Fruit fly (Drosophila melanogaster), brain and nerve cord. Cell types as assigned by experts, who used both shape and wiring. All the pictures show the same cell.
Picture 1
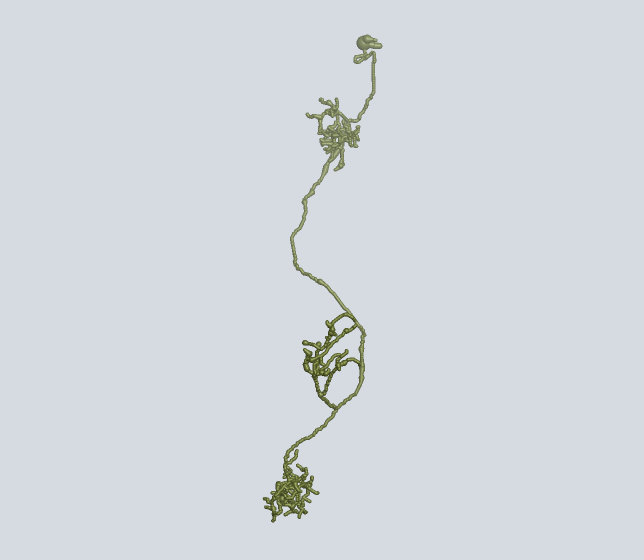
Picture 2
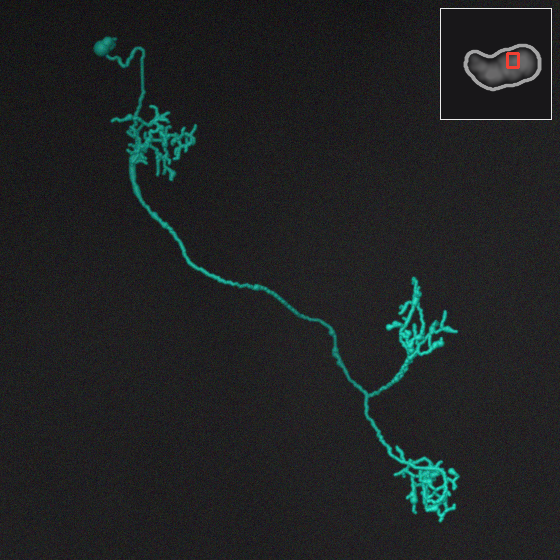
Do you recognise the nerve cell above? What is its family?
class CX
